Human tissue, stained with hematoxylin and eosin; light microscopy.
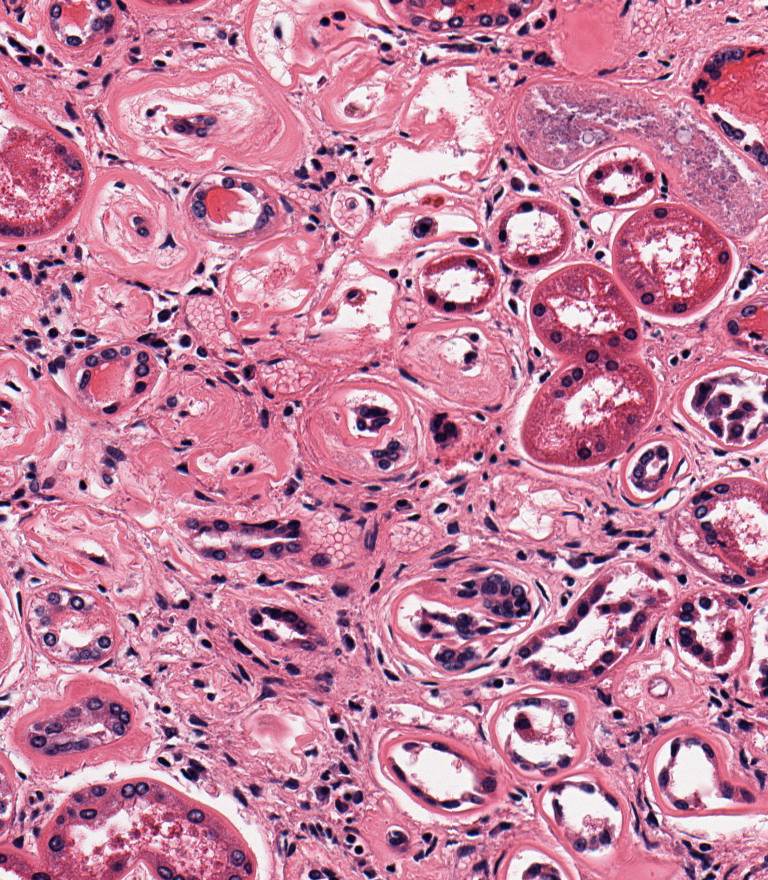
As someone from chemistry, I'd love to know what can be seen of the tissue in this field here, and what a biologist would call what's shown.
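Tubules, round to oval, of varying size, crowd the whole field, separated by narrow strands of stroma. On the left and centre, many have a thin epithelial lining wrapped in thick, wavy, pale pink layered basement membrane. A right-middle group has cuboidal cells with abundant granular deep pink cytoplasm and round basal nuclei. Top right, an elongated tubule is filled with granular purple-grey material. It's renal cortex.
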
